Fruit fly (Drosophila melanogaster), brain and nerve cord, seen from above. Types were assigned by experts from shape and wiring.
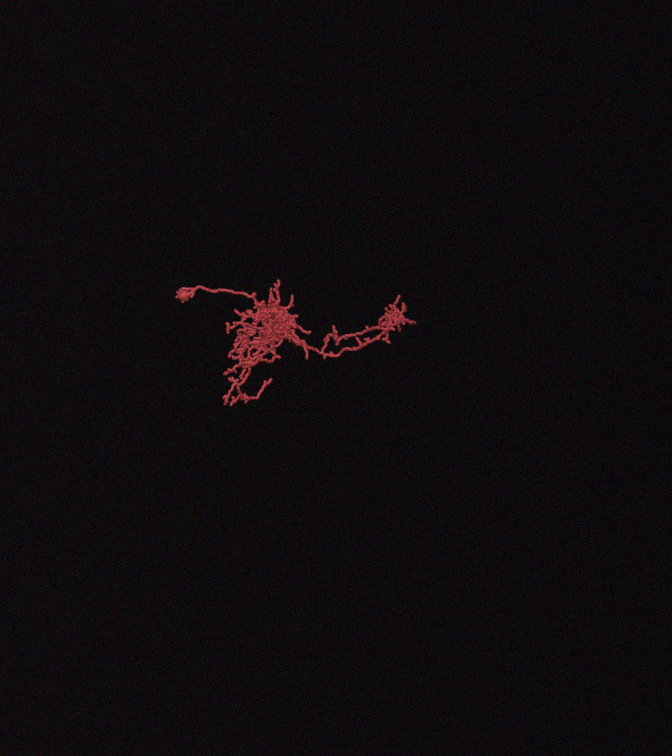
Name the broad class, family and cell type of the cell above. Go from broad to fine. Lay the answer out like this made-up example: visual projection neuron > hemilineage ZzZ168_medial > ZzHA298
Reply: central-brain intrinsic neuron > hemilineage TRdl_b > GNG573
